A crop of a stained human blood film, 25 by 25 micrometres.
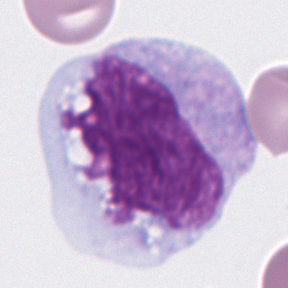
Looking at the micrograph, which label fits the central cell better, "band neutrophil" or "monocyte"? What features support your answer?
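It is a monocyte, not a band neutrophil. The nucleus is elongated and runs diagonally from upper left to lower right, with a ragged, indented left border. A fine lilac dusting of granules lies in the cytoplasm to the upper right of the nucleus. Several clear vacuoles are arranged along the left side of the nucleus.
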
